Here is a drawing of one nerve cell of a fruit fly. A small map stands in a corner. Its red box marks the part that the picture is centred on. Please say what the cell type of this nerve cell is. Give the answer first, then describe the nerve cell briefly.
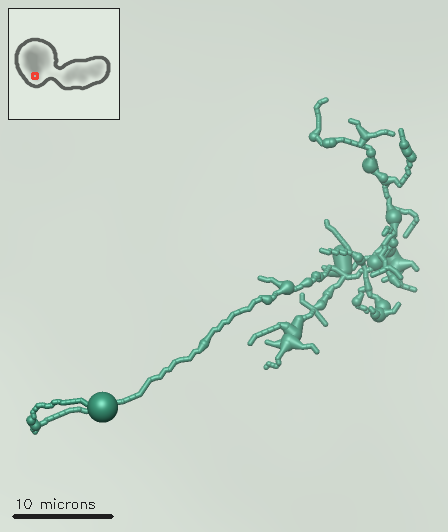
The cell type is Dm2. It is an optic-lobe intrinsic neuron. The cell body can be seen at the lower left of the picture. From left to right in the picture it spans about 40 microns.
